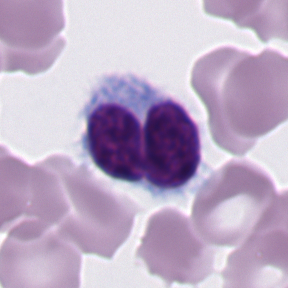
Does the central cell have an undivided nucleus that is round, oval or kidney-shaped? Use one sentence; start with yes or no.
No, the nucleus is not a single compact piece but two or more distinct lobes.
